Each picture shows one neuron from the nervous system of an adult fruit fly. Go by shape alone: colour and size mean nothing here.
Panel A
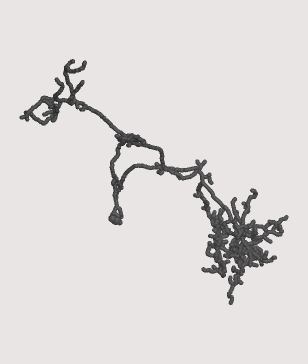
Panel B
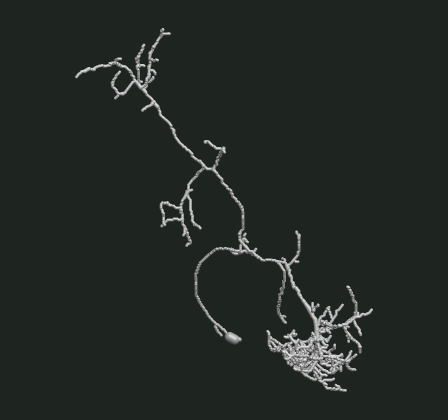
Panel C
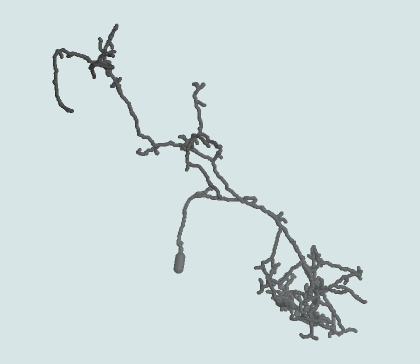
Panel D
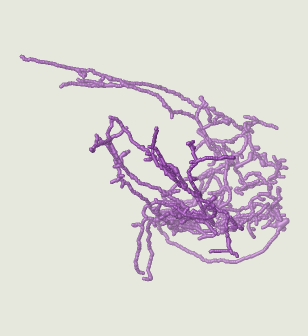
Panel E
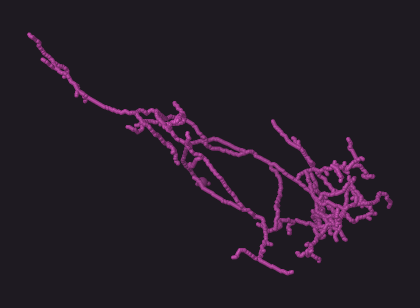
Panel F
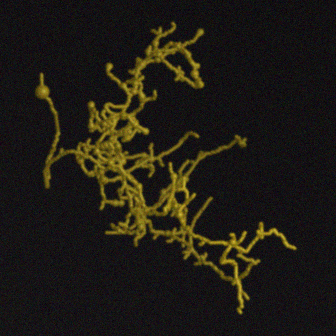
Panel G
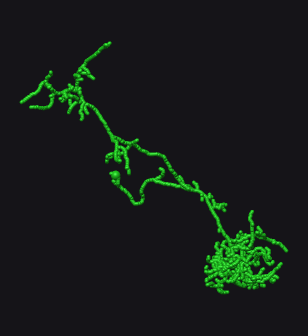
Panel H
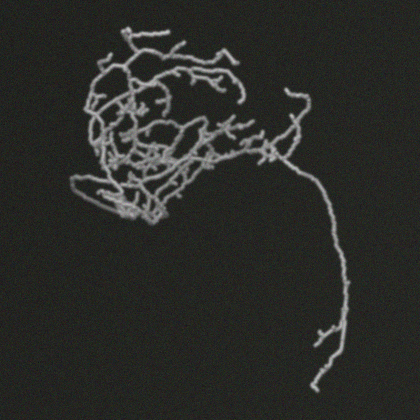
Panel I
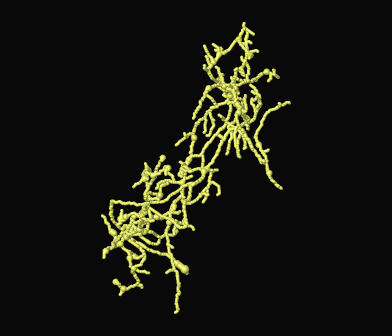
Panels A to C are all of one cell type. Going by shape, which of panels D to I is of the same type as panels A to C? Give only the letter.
G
